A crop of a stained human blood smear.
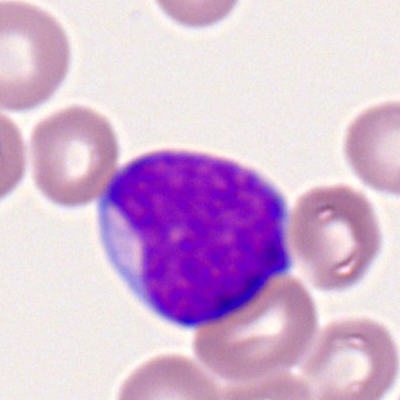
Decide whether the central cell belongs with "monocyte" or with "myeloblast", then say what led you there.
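This is a myeloblast, not a monocyte. What settles it for me is the cytoplasm: there is only a scanty amount, and it is pale blue.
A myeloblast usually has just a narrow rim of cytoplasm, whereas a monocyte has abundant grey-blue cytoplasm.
So little cytoplasm here fits the myeloblast and not the monocyte. Most of it lies as a crescent on the left side of the nucleus, and I find no vacuoles in it. The cell surface is smooth, without projections.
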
